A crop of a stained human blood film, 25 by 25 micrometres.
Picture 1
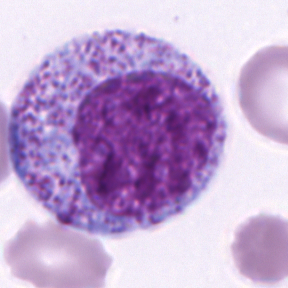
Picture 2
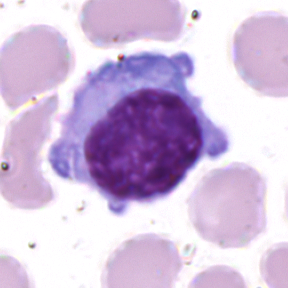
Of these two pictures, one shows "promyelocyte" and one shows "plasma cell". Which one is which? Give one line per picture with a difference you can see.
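Picture 1: promyelocyte. Many coarse reddish-purple granules fill the cytoplasm.
Picture 2: plasma cell. No granules can be seen in the cytoplasm.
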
